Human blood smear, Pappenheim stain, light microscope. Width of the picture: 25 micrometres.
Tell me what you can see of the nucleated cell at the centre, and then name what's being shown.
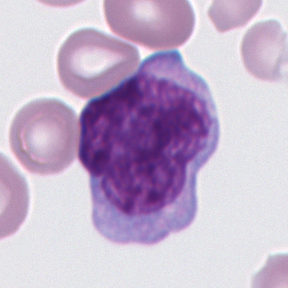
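Outline irregular and angular, with several blunt bulges along the edge. Cell about 18 by 12 micrometres. Nucleus irregular and folded, with shallow indentations; about 12 micrometres across, filling about 70% of cell area. Cytoplasm pale greyish blue. Rim widest below nucleus; on the left, nucleus reaches cell edge. Atypical promyelocyte.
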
